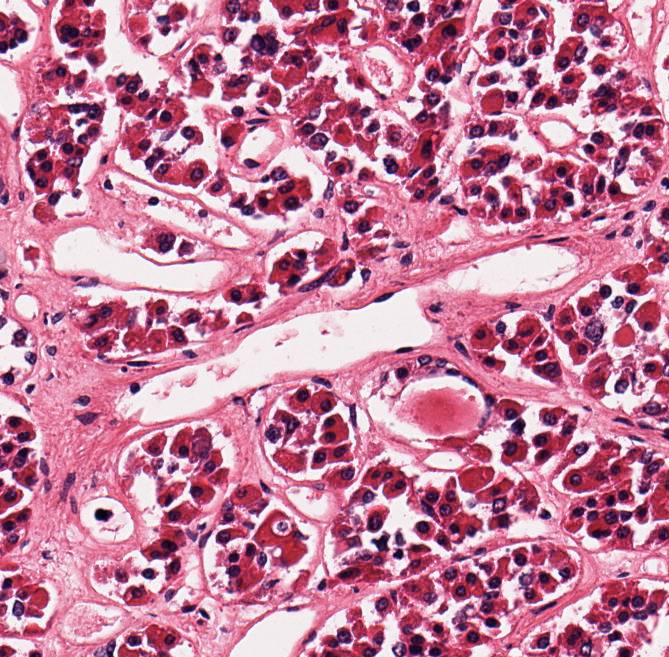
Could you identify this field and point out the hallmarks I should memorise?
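That's the pars distalis of the pituitary. The cells sit in rounded nests and cords, with thin pink fibrous septa between them. Most have intensely eosinophilic, bright red granular cytoplasm, and scattered among them in the nests are cells with pale, weakly stained cytoplasm.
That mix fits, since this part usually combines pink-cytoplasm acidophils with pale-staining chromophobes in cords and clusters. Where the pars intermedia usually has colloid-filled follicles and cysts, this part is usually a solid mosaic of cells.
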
